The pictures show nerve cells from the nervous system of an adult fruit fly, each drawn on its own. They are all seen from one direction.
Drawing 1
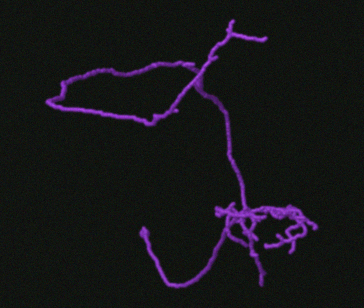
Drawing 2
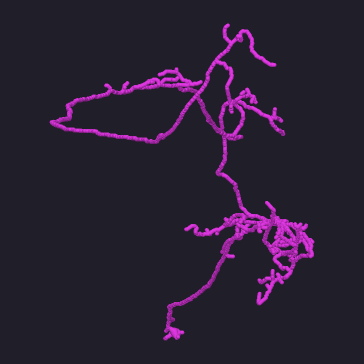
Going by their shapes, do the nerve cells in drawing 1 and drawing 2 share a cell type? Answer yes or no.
no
